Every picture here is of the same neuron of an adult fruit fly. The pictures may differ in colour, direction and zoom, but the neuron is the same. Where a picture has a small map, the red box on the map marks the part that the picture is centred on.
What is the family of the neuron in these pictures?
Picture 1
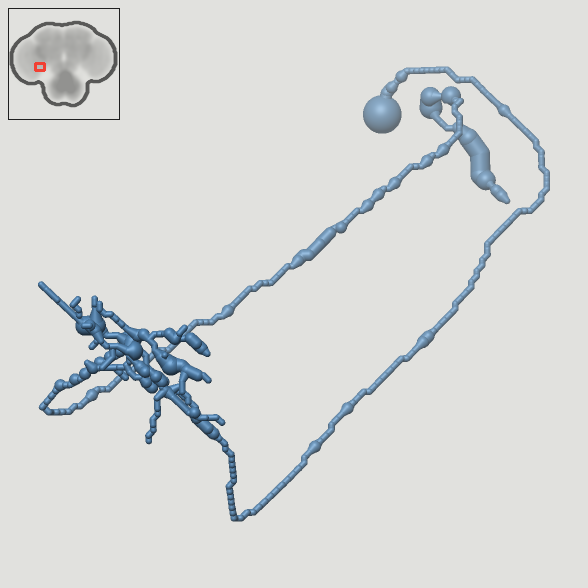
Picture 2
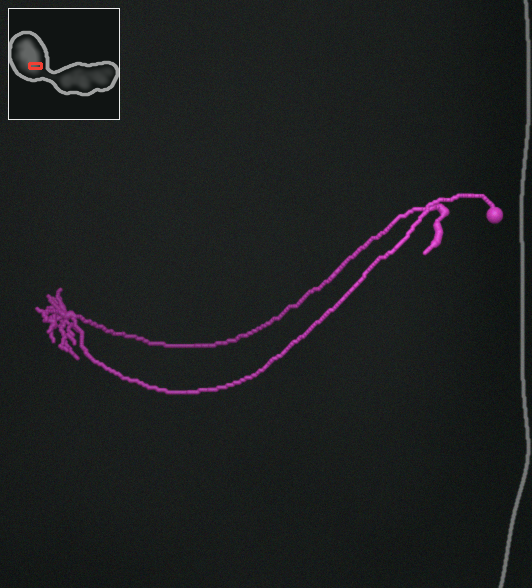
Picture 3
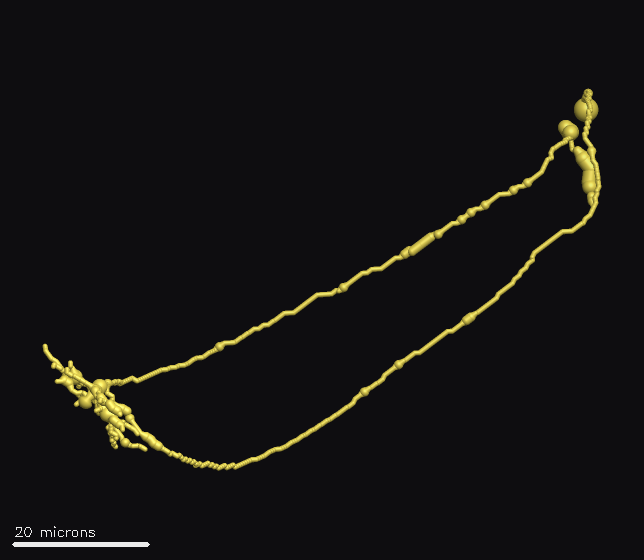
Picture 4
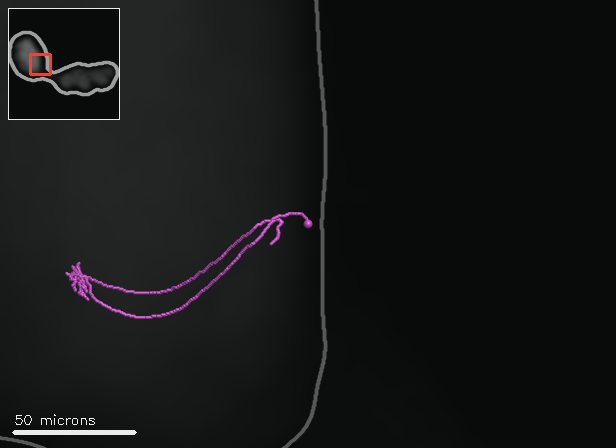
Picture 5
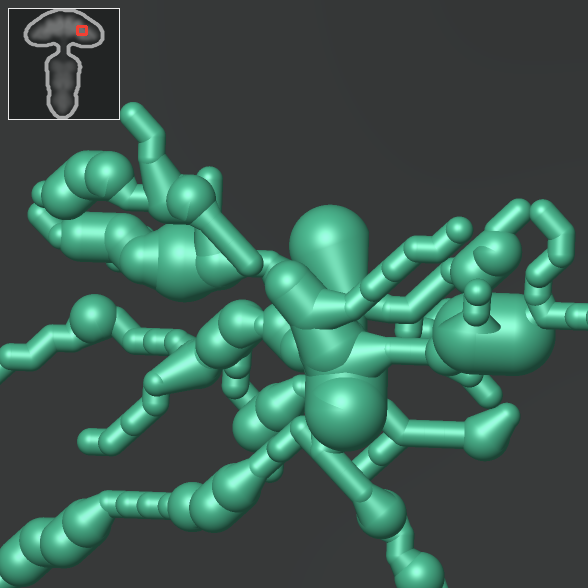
T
